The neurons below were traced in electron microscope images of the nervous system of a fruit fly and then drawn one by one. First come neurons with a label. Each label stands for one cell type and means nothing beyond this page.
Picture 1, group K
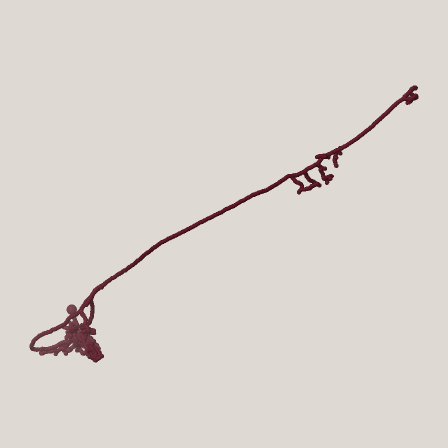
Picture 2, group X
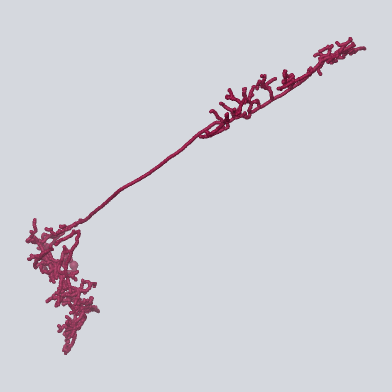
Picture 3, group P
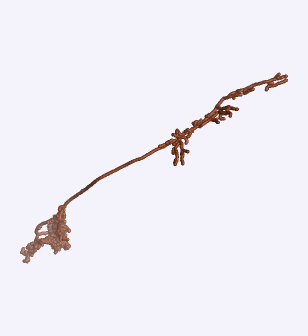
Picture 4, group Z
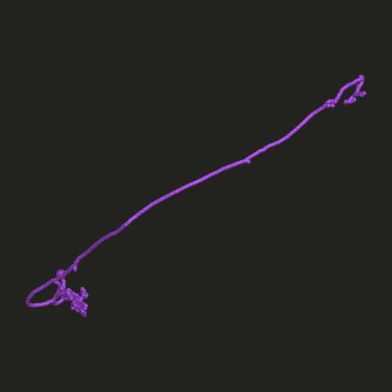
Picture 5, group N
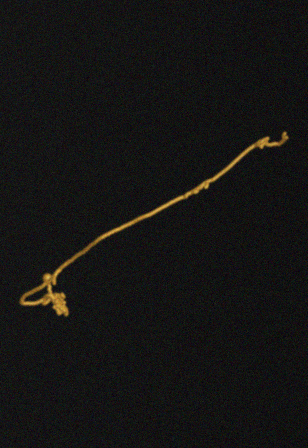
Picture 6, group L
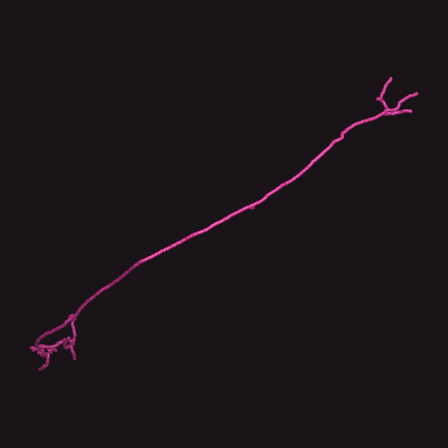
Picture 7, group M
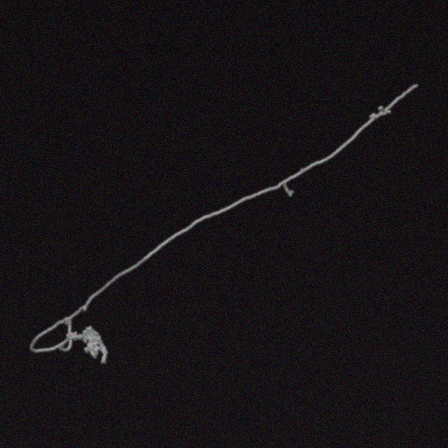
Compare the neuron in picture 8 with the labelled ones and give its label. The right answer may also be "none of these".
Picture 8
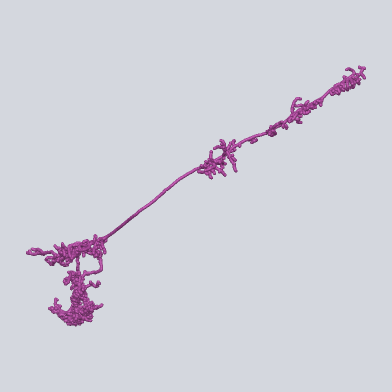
none of these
